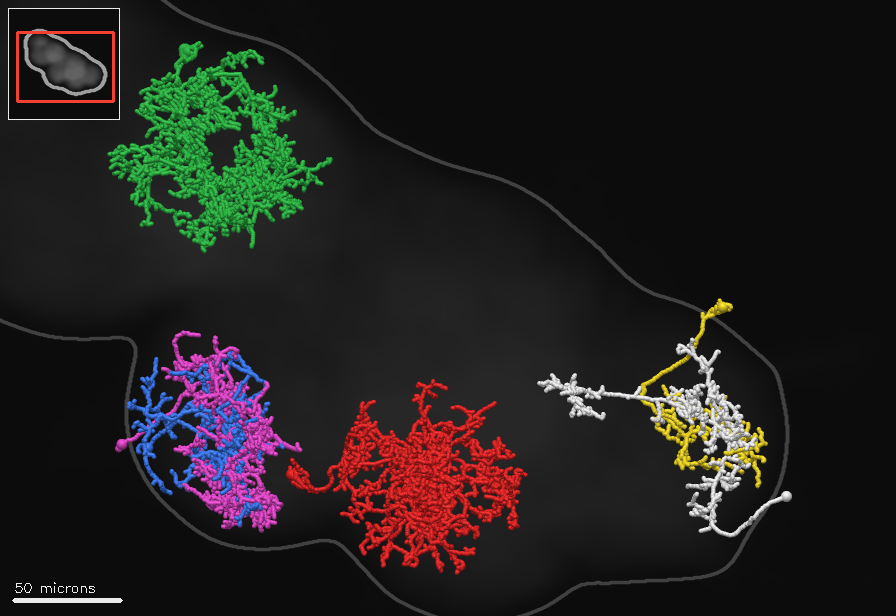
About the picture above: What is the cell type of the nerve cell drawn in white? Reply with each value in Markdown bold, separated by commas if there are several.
**IN13A063**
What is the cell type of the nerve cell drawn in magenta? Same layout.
**IN20A.22A006**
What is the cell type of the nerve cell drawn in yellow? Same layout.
**IN21A078**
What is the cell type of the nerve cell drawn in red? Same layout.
**IN21A037**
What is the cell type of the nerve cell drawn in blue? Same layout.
**IN21A042**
